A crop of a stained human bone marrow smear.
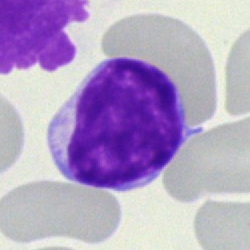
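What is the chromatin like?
Dark purple and coarsely clumped, I'd say, with paler patches between the clumps.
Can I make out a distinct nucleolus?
No, none is visible in the nucleus.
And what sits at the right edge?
A small pale blue tag projects from it.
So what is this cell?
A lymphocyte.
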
